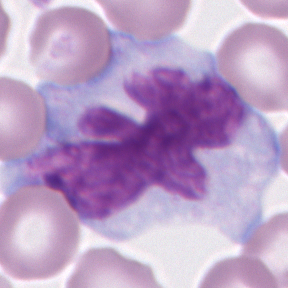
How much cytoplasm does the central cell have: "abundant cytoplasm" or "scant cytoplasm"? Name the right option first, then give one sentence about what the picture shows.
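Abundant cytoplasm. The cytoplasm is plentiful, widest on the right side of the nucleus.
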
